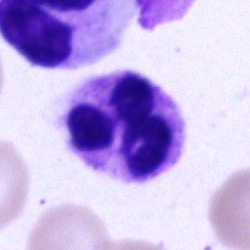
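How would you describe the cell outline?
Roughly round, with a smooth edge.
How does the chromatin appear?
Dark purple and dense.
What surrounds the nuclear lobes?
A moderate rim of pale lilac cytoplasm, without coarse orange-red granules.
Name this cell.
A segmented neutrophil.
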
